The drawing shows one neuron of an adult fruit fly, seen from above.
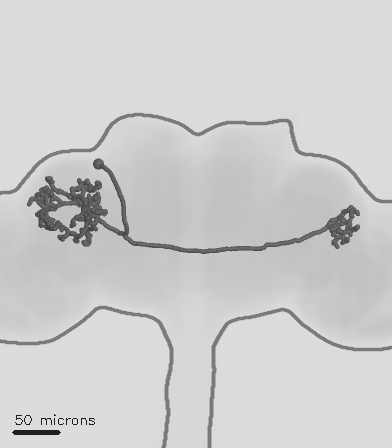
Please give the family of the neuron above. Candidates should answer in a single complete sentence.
When grouped by family, this neuron is hemilineage VLPa2.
